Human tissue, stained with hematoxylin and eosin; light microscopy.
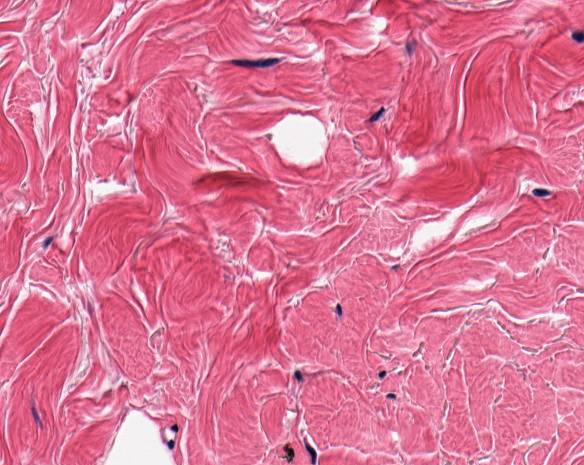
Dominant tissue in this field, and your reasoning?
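Look here and you are seeing dermis: the whole field is filled with thick, wavy, pink collagen bundles running in many different directions.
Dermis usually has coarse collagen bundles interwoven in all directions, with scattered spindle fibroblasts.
Between the bundles, nuclei are sparse and widely scattered, and most are thin, elongated and dark, like those of fibroblasts.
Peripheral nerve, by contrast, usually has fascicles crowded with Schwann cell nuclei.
One round empty space sits in the upper centre.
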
